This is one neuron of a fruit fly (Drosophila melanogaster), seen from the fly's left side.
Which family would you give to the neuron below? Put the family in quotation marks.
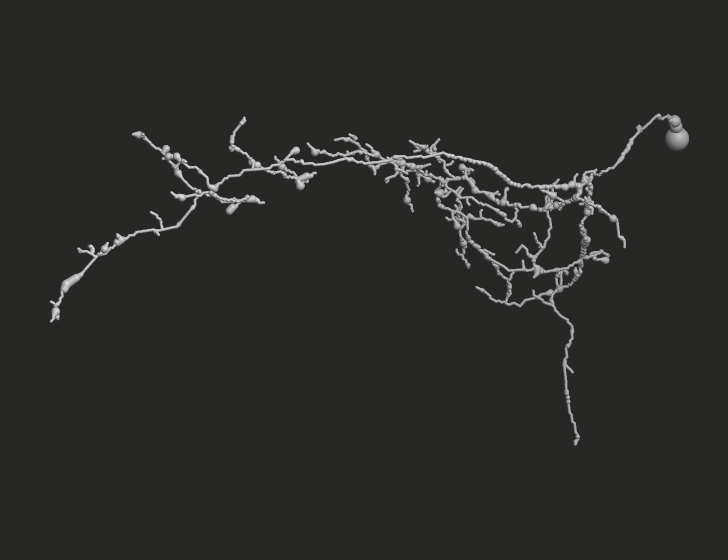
"hemilineage DL2_dorsal"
